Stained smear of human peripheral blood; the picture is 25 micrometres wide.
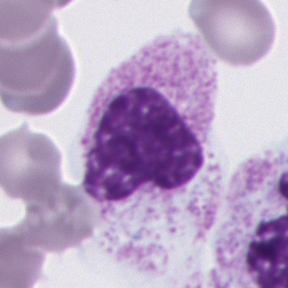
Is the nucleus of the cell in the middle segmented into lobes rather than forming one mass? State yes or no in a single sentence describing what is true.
No, its nucleus is undivided, compact and round, oval or kidney-shaped.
